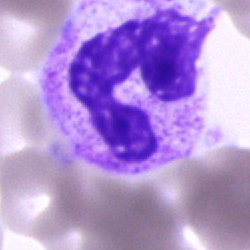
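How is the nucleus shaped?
As a curved band bent into a horseshoe-like shape.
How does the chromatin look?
Dark purple and coarsely clumped.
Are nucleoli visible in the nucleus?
No nucleoli are visible.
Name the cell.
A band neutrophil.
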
